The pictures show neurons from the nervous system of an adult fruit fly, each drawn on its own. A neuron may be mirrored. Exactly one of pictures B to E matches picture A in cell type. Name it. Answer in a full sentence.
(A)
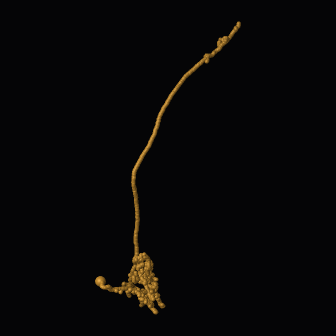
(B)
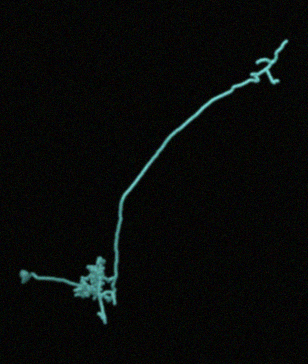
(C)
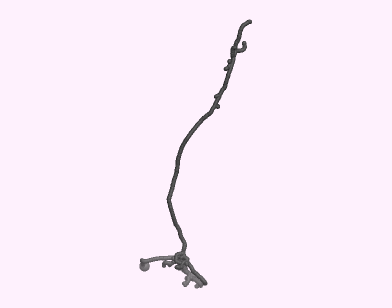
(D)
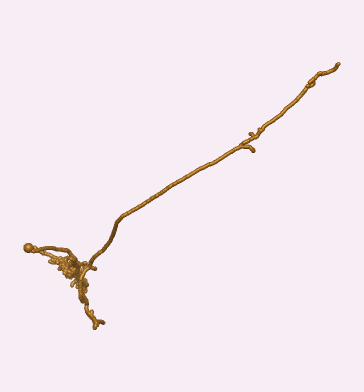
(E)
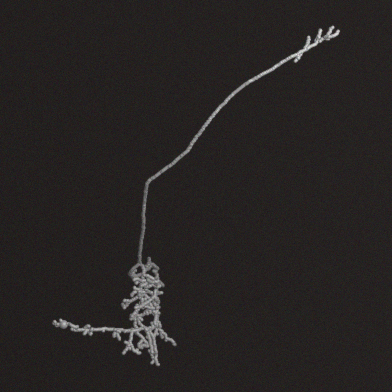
The neuron in picture E is of the same cell type.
